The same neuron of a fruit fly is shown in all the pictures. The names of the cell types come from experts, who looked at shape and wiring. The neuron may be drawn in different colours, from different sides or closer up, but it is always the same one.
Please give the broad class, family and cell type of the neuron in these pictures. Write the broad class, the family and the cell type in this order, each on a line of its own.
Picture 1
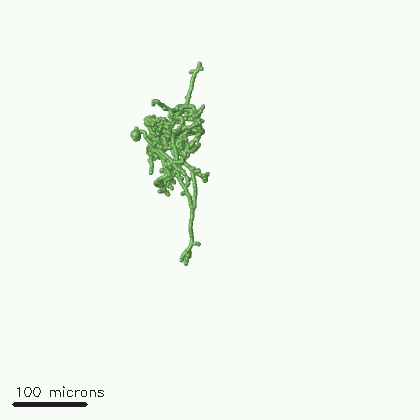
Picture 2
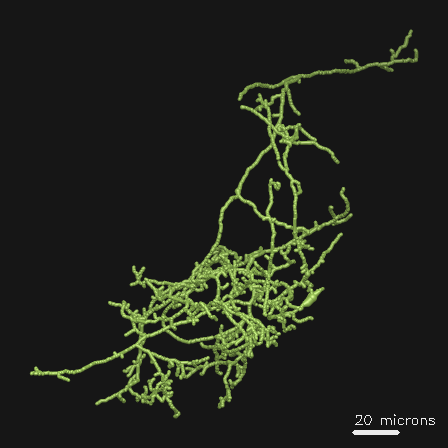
nerve-cord intrinsic neuron
hemilineage 17A
IN17A035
